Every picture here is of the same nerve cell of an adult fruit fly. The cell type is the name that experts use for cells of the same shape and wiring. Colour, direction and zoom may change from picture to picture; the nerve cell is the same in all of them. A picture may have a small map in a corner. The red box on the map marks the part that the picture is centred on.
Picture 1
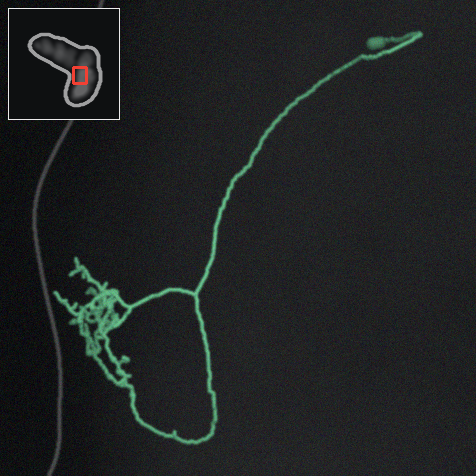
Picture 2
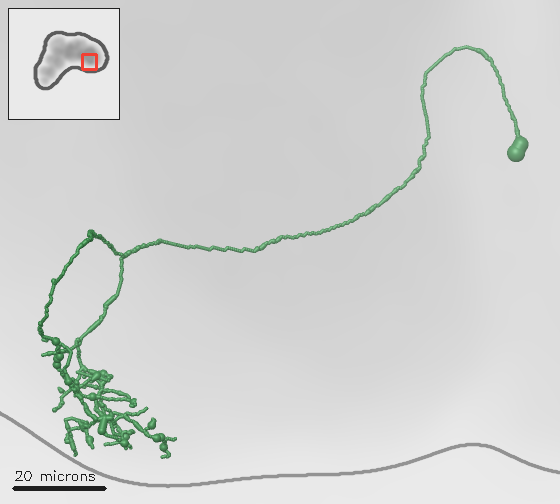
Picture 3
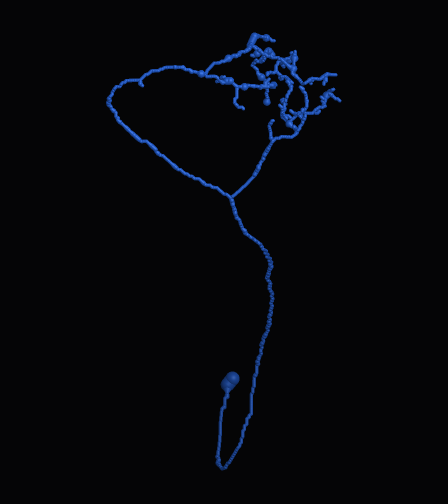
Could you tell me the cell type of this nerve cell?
CB1391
